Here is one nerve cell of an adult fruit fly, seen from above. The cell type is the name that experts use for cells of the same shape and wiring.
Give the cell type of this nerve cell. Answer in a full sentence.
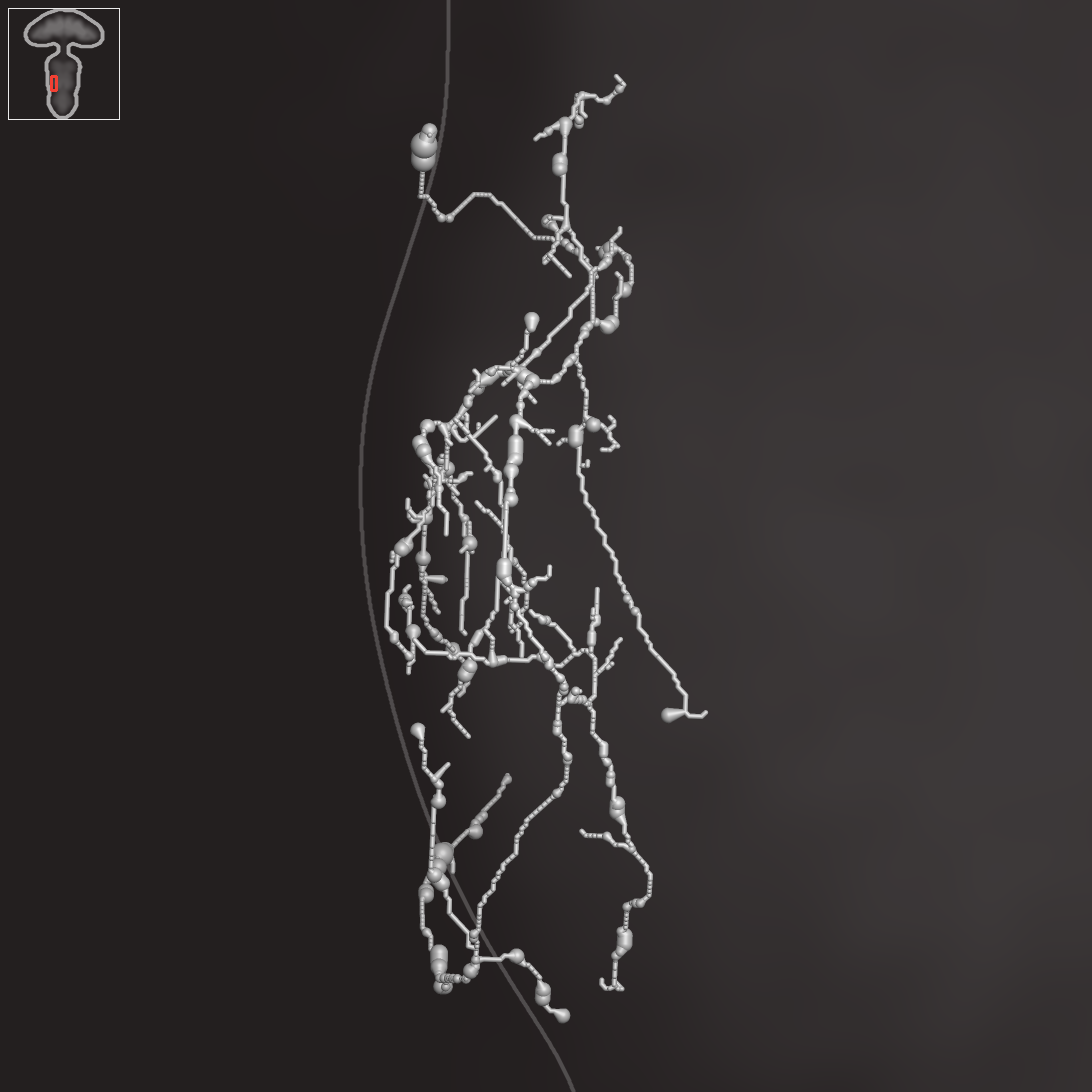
The cell type is IN08A026.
